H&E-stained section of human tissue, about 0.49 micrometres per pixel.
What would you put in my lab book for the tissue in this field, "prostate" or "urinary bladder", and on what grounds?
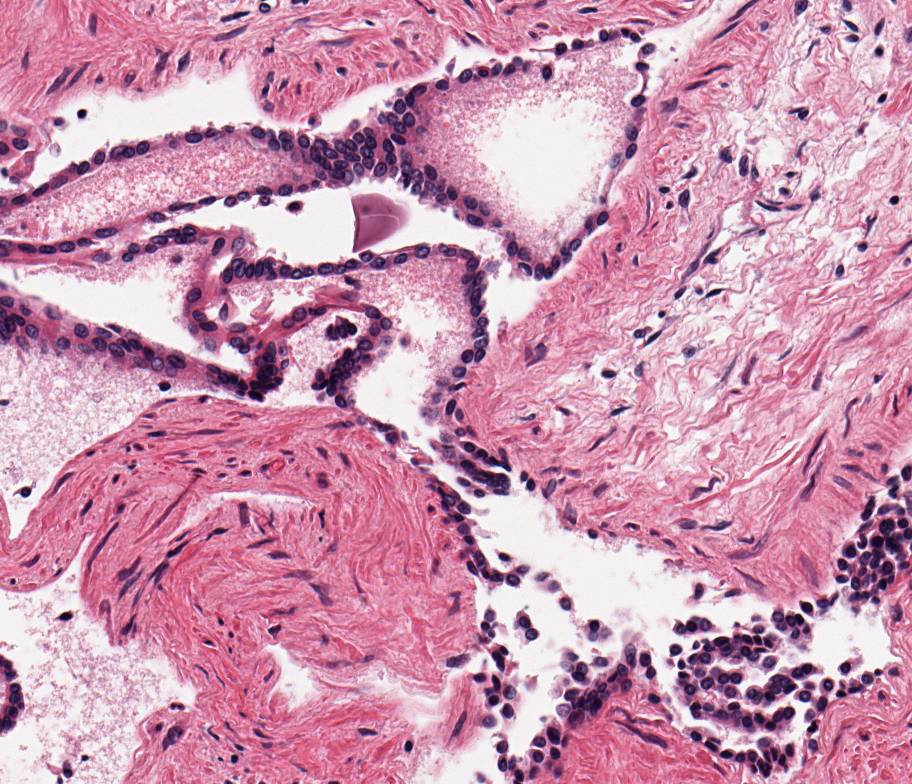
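This is prostate. First, the lining: the glandular spaces are lined by a thin layer of cells with small, dark, oval nuclei and scant cytoplasm.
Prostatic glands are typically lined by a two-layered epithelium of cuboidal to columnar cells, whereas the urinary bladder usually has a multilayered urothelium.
Next, the lumina: many, especially at the upper centre and left, contain pale pink, finely granular material. Stroma at lower left: compact, deeper pink fibre bundles with elongated nuclei.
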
